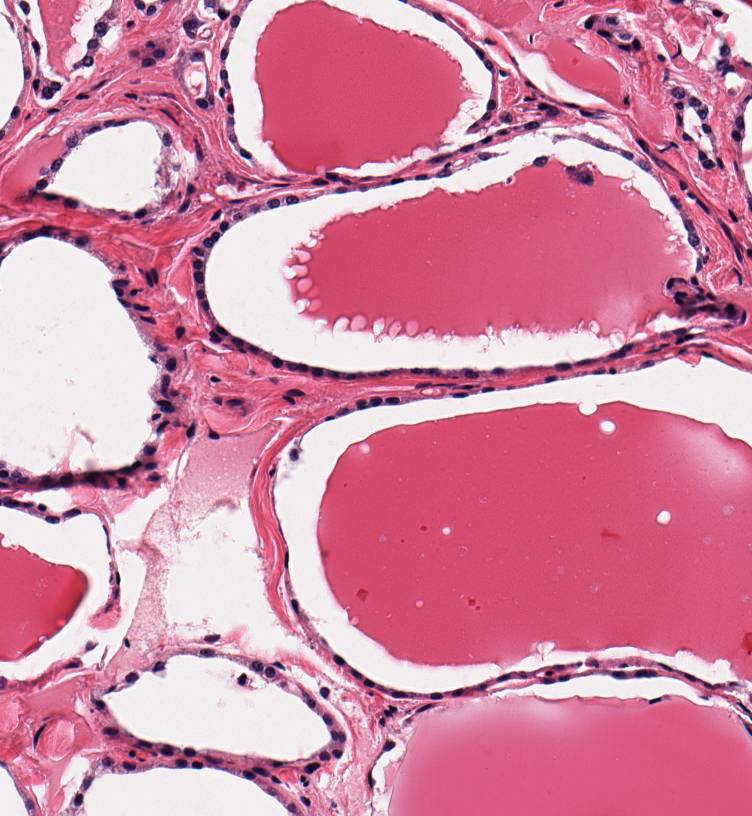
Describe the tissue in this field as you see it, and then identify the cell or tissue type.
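Larger follicles, on the right and at the top, contain homogeneous pink colloid. A single layer of flattened epithelial cells lines each follicle, and these lining cells have small, dark-staining nuclei. On the left side, several follicles appear empty, with no colloid in their lumens. This tissue is thyroid.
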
